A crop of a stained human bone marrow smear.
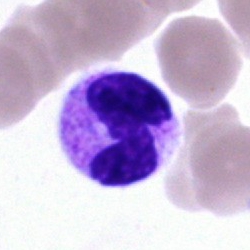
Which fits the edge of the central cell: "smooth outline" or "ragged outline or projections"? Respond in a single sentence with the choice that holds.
What bounds the cell is a smooth, even outline.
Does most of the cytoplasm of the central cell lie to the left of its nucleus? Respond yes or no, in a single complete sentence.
Yes, this cell carries its nucleus toward the right side.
